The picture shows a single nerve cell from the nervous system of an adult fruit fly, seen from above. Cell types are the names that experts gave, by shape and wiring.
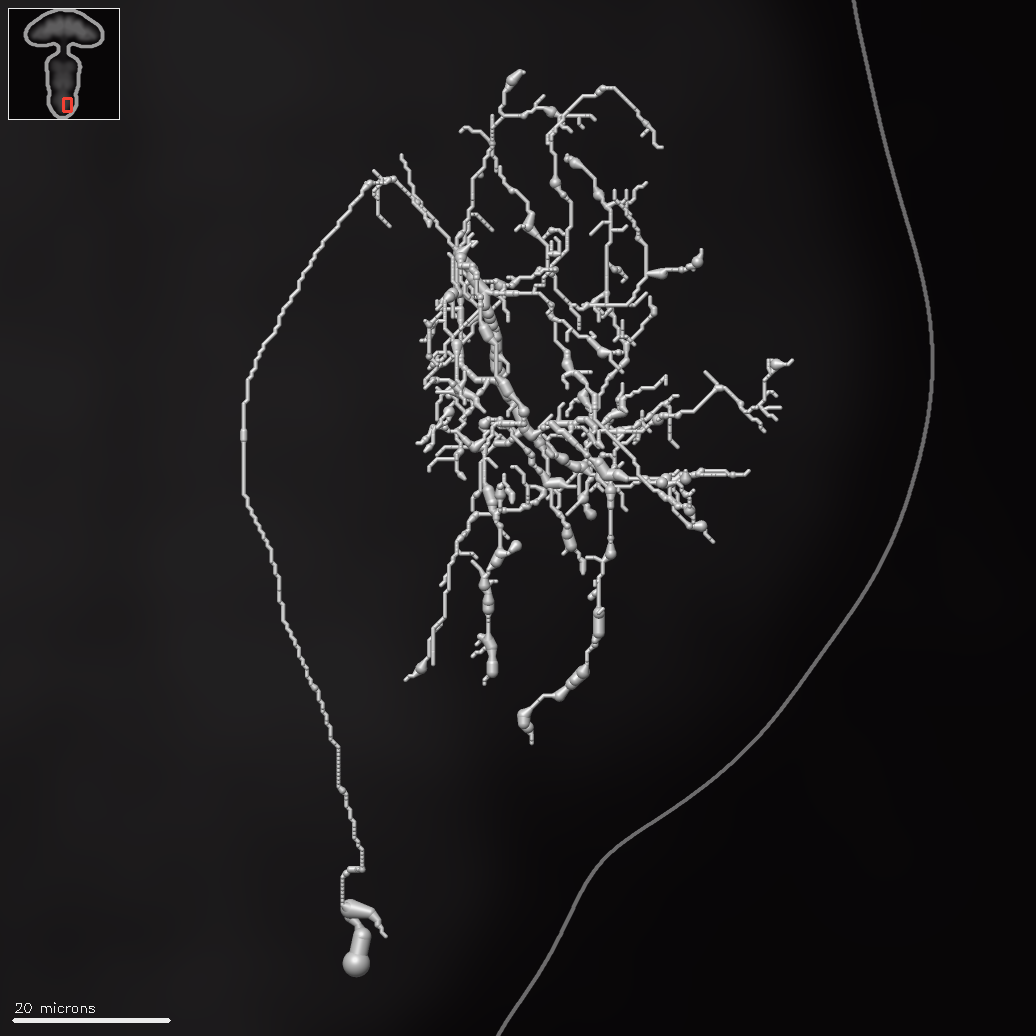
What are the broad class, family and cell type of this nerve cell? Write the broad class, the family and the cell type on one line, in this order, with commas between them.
nerve-cord intrinsic neuron, hemilineage 21A, IN21A044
